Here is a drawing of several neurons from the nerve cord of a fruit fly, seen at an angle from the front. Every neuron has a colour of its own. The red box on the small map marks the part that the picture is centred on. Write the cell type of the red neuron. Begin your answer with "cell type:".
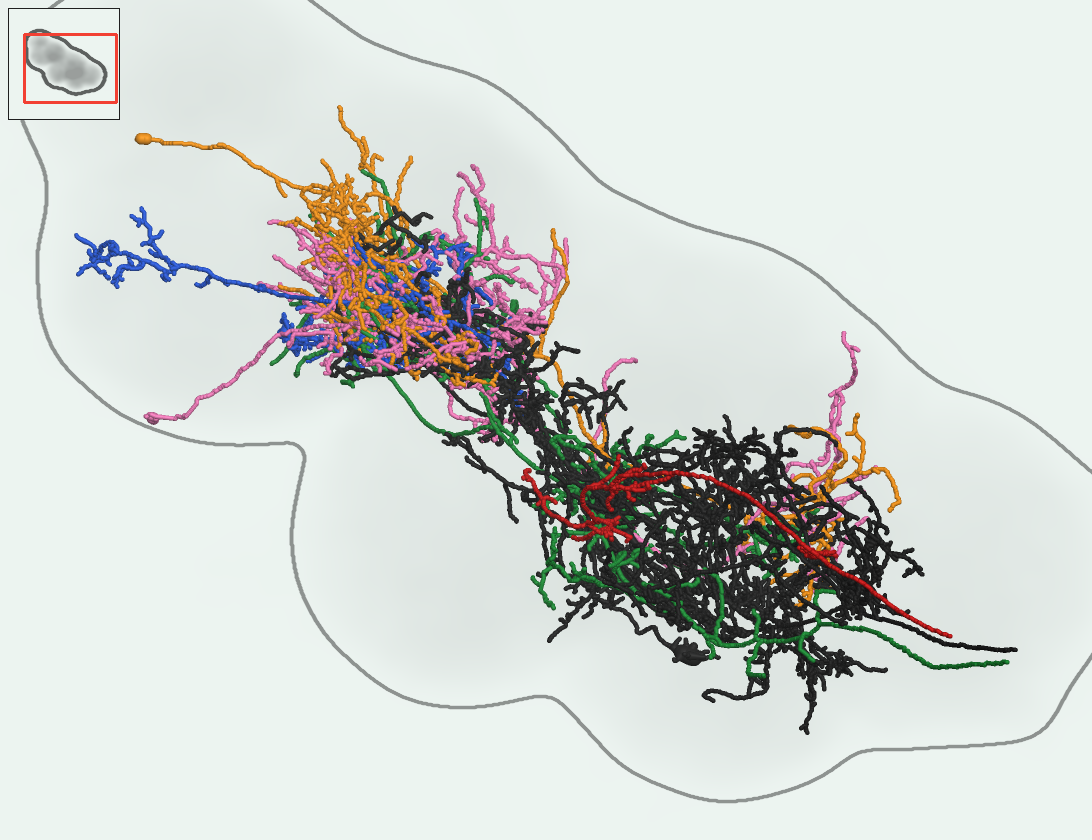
cell type: DNge052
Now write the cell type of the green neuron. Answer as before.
cell type: AN08B016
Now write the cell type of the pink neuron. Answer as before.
cell type: INXXX063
